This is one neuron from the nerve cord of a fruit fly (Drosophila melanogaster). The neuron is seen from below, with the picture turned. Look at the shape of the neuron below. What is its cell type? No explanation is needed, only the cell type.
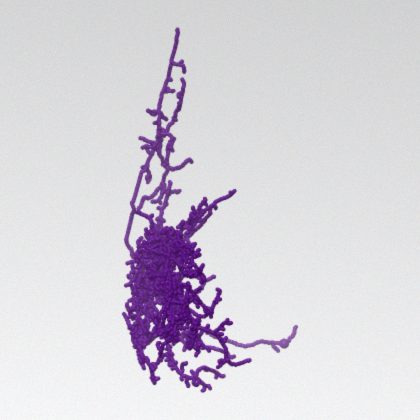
IN23B007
